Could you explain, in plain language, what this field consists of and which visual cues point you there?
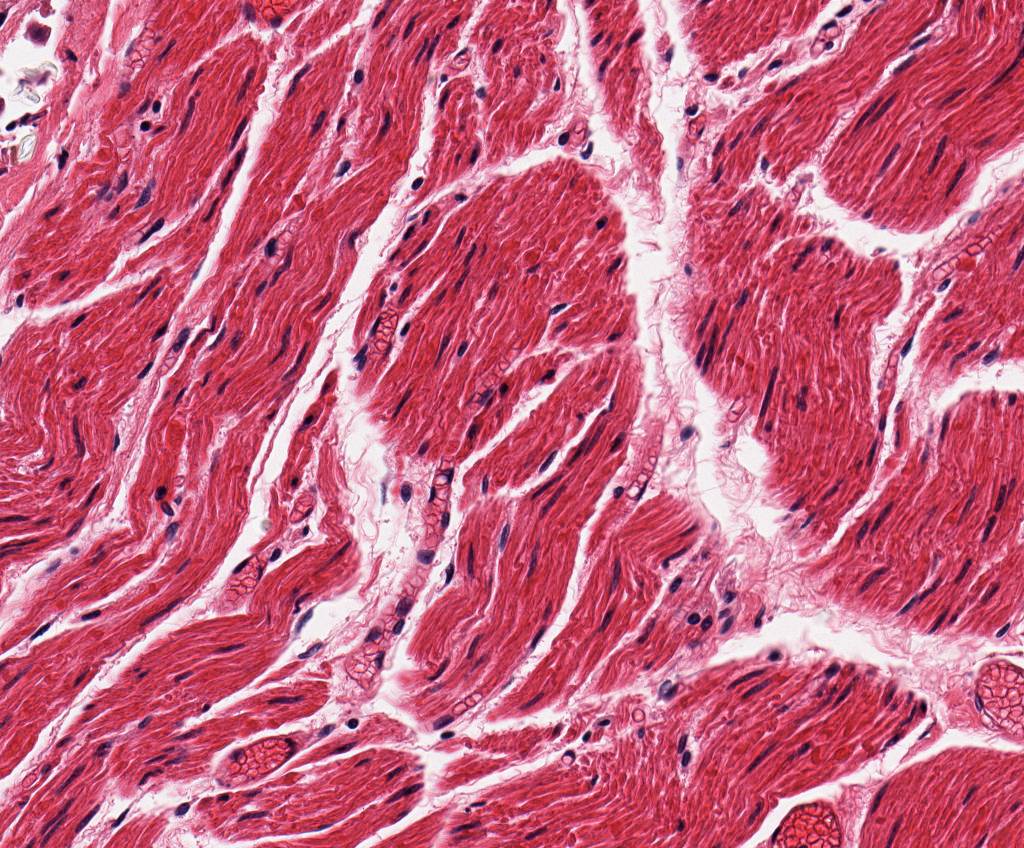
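Smooth muscle: deep red fibres in bundles, parted by pale strands of loose connective tissue. Elongated dark nuclei lie within the fibres, not at their edges.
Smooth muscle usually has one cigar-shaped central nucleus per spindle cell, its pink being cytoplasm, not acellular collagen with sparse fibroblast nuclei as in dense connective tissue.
Between bundles: loose, wispy tissue with scattered small dark nuclei.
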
